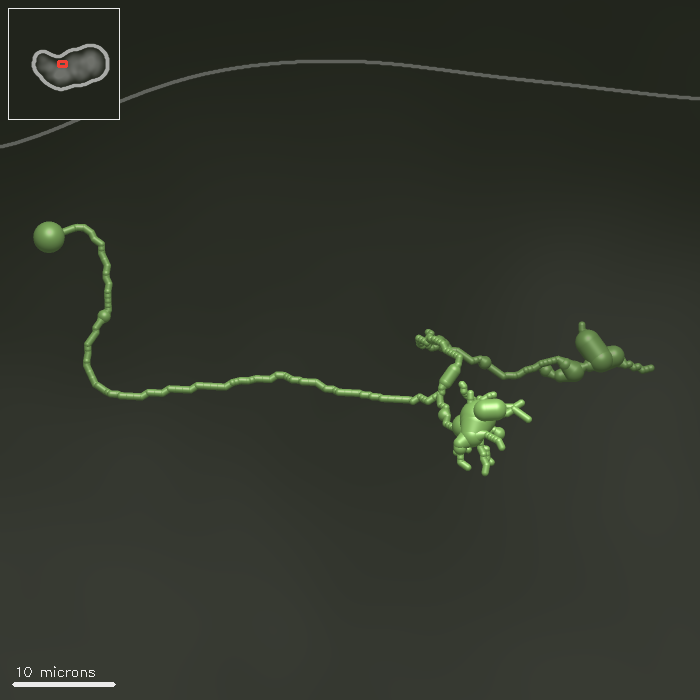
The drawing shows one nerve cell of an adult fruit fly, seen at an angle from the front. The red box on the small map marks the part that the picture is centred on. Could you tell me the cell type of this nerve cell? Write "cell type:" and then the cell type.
cell type: T3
